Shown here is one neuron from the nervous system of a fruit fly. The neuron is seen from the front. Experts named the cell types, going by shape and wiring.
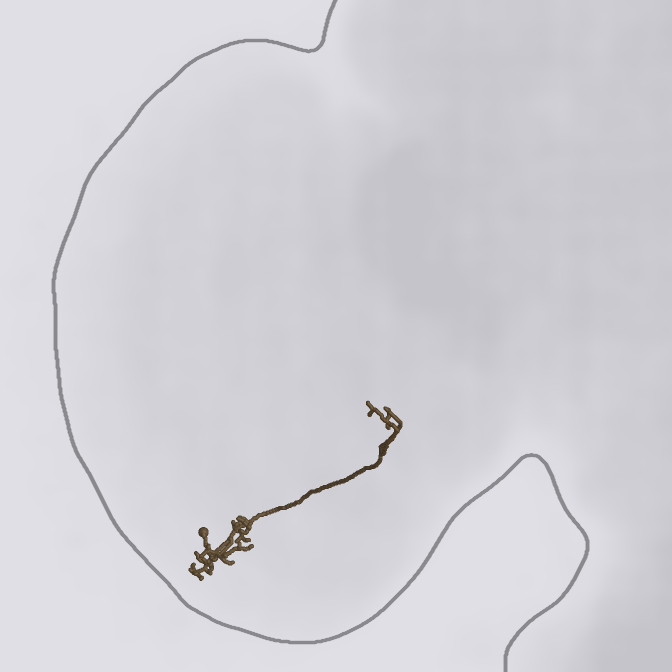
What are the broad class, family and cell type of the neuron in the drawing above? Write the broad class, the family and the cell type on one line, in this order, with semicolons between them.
optic-lobe intrinsic neuron; Tm; Tm5c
